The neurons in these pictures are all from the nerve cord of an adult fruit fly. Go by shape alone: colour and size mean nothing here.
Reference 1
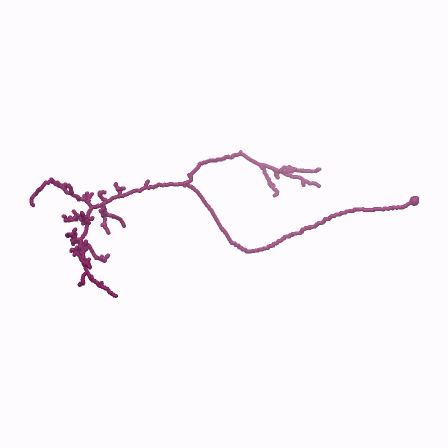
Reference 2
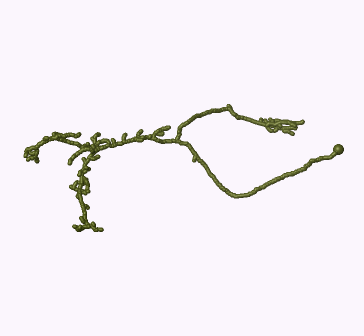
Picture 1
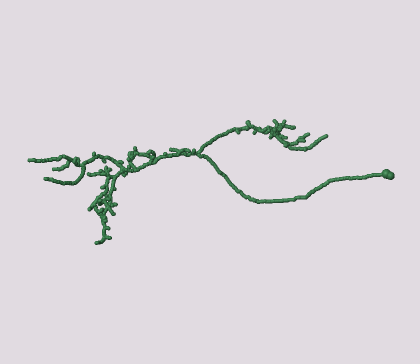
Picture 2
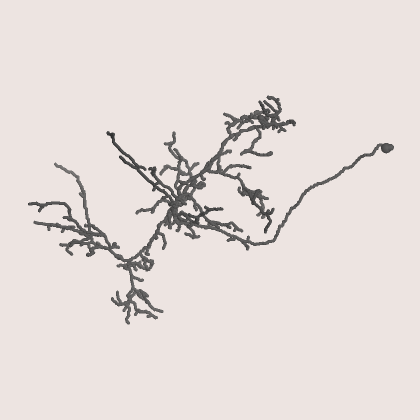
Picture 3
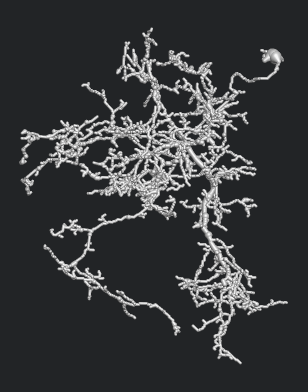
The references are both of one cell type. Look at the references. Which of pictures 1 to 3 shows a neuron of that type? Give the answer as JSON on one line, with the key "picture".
{"picture": 1}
